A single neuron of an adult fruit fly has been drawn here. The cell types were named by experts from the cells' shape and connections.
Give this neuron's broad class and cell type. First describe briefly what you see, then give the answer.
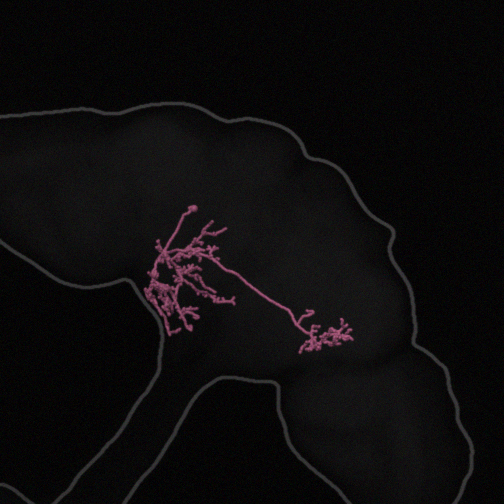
It is in the brain and does not reach the nerve cord. Its cell body lies in the middle of the picture. This is a central-brain intrinsic neuron. It is of cell type GNG461.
